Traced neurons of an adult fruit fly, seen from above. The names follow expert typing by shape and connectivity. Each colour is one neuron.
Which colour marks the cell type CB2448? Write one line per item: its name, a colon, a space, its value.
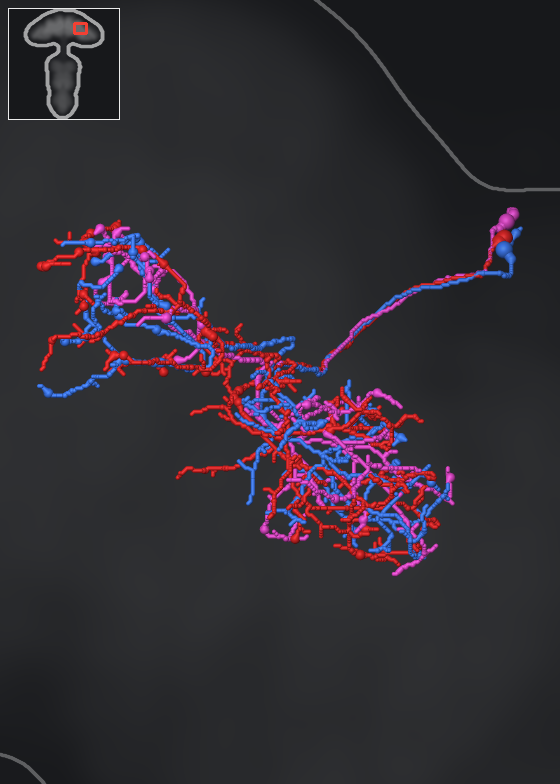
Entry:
colour: magenta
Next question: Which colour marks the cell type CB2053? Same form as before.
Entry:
colour: blue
